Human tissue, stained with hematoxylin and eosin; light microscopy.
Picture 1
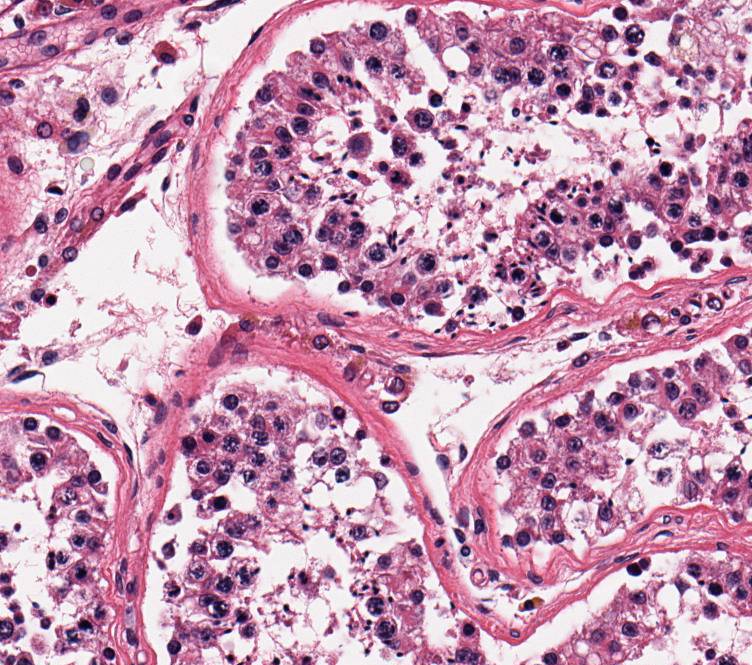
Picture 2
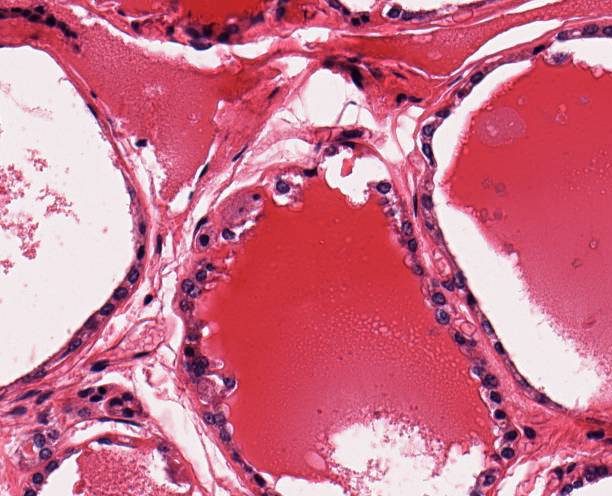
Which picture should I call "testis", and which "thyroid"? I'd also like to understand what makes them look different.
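The testis is seen in picture 1 and the thyroid in picture 2. The tubules of picture 1 are packed with several layers of germ cells, many of them spermatocytes with large round nuclei and coarse clumped chromatin, and small, dark, condensed spermatid nuclei cluster toward the interior of the upper right tubule. Picture 2 is filled by large, closely packed, rounded to polygonal follicles, each lined by a single layer of low cuboidal to flattened cells with small, round, darkly stained nuclei.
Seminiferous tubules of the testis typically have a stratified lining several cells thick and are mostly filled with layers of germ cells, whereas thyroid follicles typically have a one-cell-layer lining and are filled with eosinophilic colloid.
Between structures, picture 1 has scattered golden-brown pigment granules in the interstitium beside the tubule walls, while in picture 2 only thin partitions of scanty, delicate fibrous stroma with a few elongated nuclei separate the follicles.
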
